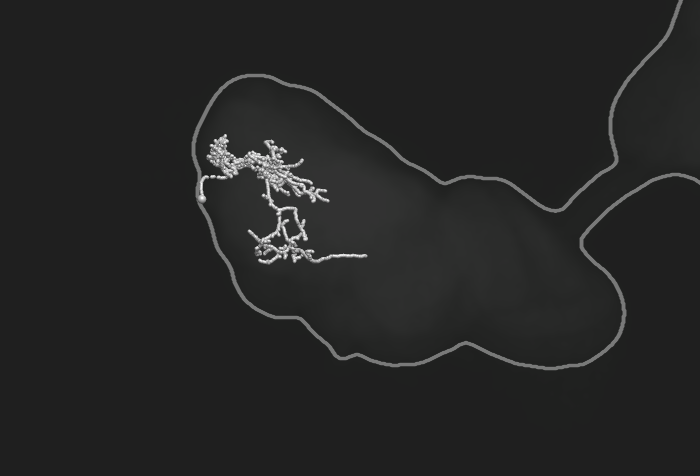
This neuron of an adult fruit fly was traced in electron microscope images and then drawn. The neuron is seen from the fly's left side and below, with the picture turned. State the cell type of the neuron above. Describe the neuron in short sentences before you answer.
Its cell body lies on the left of the picture. In this view it is wider than it is tall. This is a central-brain intrinsic neuron. It is of cell type AVLP038.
